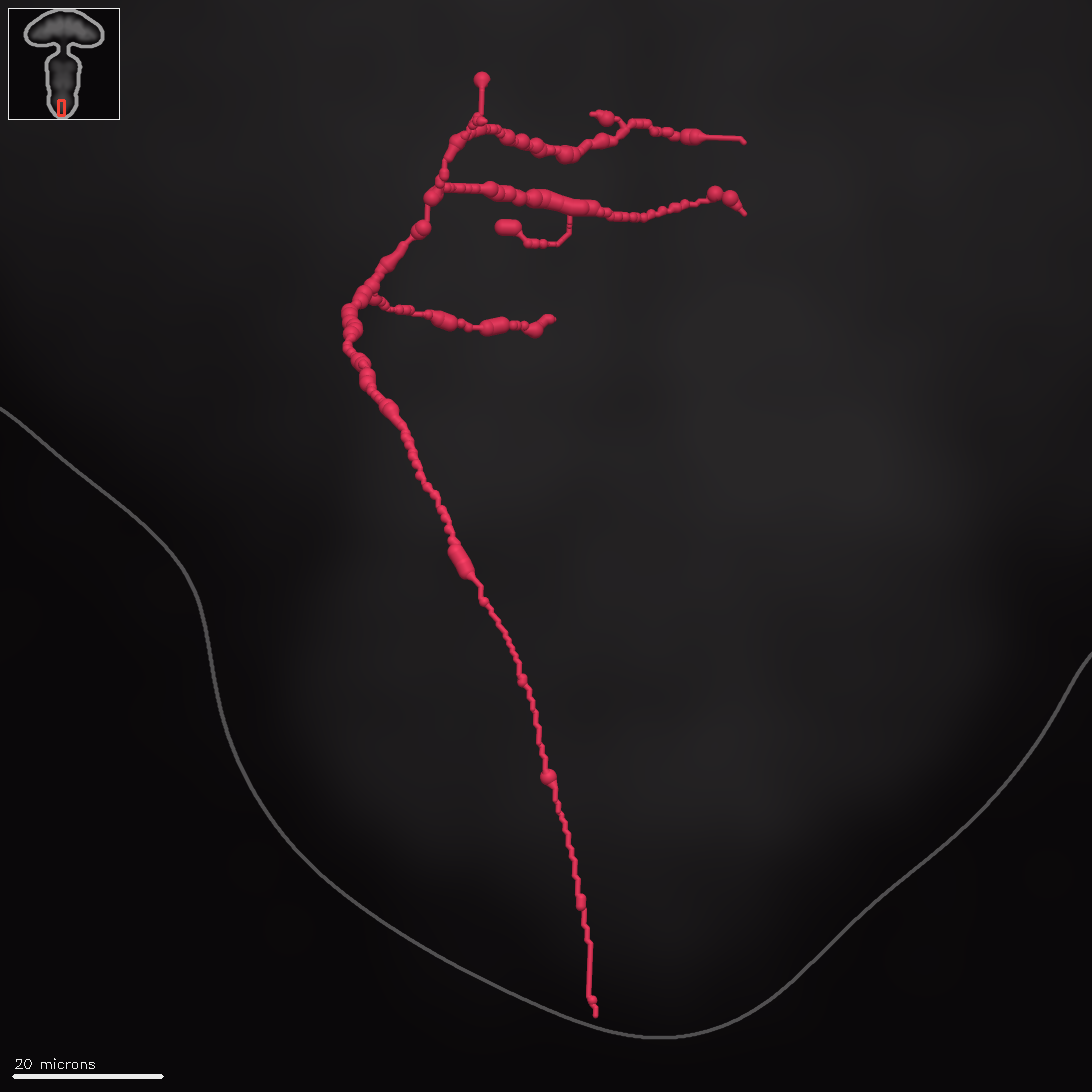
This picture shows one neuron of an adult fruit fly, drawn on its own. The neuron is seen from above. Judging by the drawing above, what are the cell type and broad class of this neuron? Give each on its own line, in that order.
SNxx14
sensory neuron entering the nerve cord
